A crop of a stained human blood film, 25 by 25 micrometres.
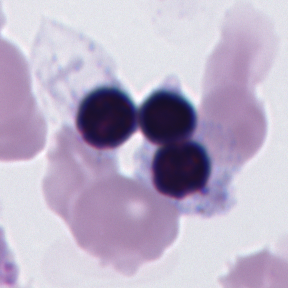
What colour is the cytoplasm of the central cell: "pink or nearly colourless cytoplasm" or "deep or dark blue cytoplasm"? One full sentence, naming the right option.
This cell's cytoplasm lacks blue and grey, being pink, salmon or nearly colourless.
